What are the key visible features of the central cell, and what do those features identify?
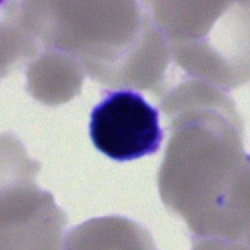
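The nucleus stains dark and fills almost the entire cell. Its chromatin is uniformly very dark blue-purple, with almost no internal detail. Cytoplasm, if present, forms at most a very thin rim that is hard to distinguish from the nucleus. A small pinkish-purple tag lies on the upper-left edge of the cell. The cell is a lymphocyte.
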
